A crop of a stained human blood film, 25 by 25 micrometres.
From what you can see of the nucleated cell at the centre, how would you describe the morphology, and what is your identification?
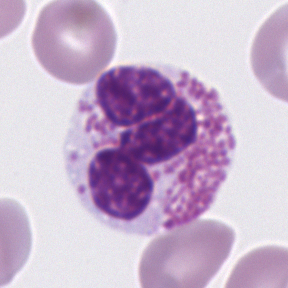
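Notice first how round and smooth the outline of the cell is. The cytoplasm holds many coarse, round, reddish-pink granules. If you compare the two sides, you'll see they are most crowded on the right. Looking into the nucleus, no nucleoli can be seen. What you have here is an eosinophil.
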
